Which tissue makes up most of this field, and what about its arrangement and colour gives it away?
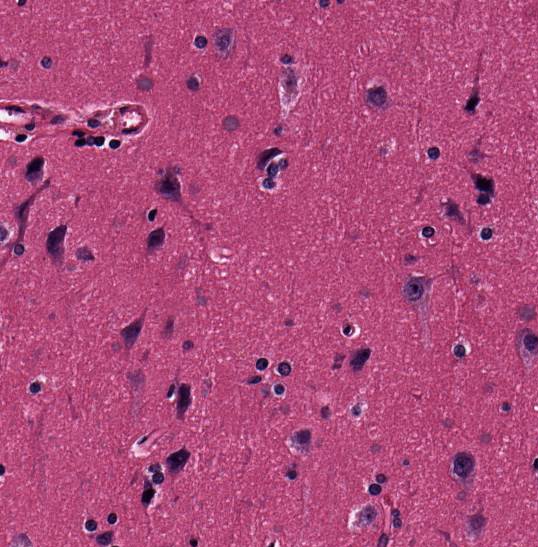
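Cerebral cortex: a finely granular pink neuropil, free of epithelium and glands. Triangular pyramidal neurons are scattered throughout, with small round dark glial nuclei single or clustered between them.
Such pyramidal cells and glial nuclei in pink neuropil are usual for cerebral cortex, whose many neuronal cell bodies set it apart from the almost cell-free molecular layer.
Many neurons appear dark, shrunken and angular.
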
